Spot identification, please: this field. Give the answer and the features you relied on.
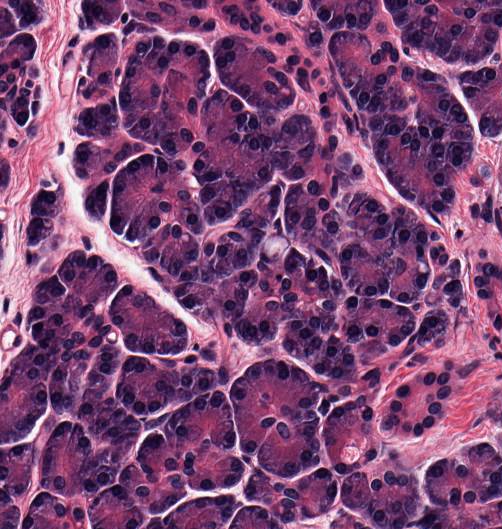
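The field mainly shows exocrine pancreas. Point one: the acinar cells are pyramidal, with round, darkly stained nuclei at the base toward the outer edge of each acinus. Point two: their cytoplasm is pink toward the centre of the acinus and purple toward the base.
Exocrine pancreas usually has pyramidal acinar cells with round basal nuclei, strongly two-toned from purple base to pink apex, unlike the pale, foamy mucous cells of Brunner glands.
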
